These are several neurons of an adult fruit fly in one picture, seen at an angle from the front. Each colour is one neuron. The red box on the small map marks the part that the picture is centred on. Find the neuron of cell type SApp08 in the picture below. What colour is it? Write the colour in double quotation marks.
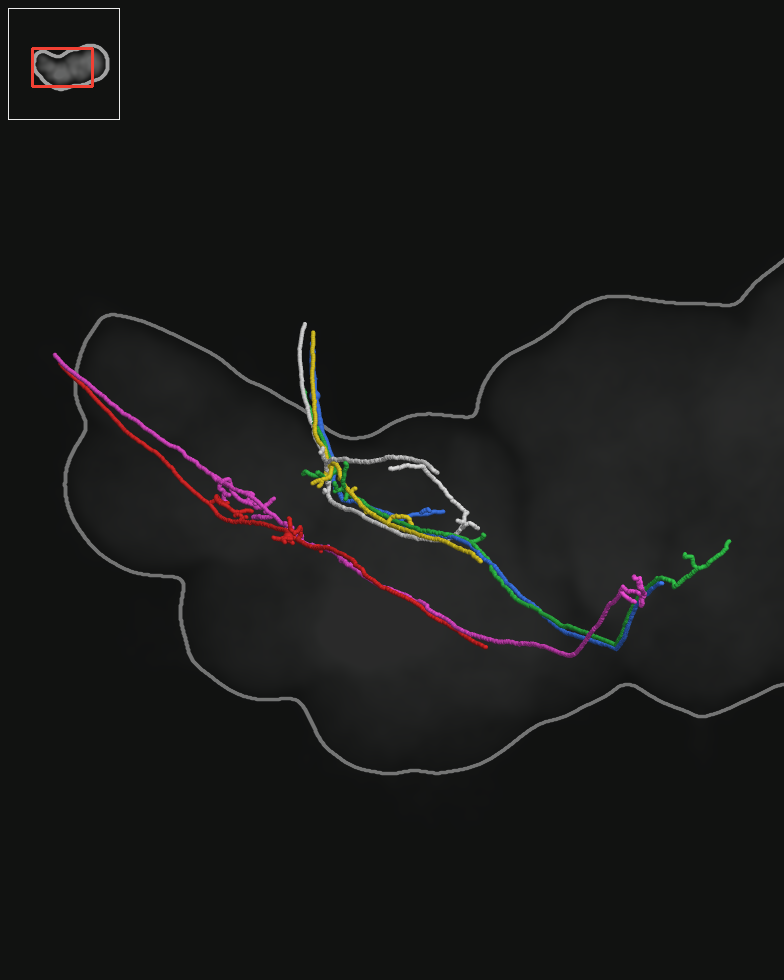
"green"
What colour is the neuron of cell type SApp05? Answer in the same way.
"yellow"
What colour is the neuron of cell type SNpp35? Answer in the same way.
"white"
